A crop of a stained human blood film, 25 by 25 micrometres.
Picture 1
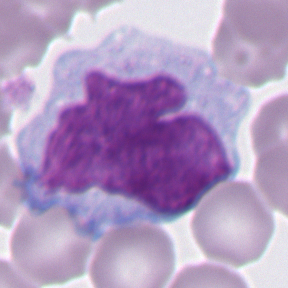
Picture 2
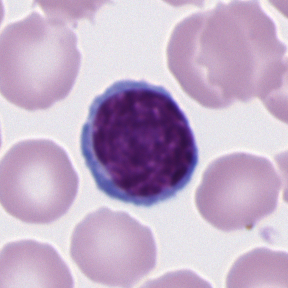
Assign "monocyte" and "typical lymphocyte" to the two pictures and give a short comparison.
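Picture 1: monocyte. Picture 2: typical lymphocyte. Outline: monocyte irregular, with a wavy, scalloped edge; lymphocyte roughly round, edge mostly smooth. Nucleus: in the monocyte, nearer the lower edge of the cell than the upper; in the lymphocyte, round, with no indentation or lobes.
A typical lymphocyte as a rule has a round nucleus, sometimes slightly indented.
Lymphocyte chromatin: dark purple, coarsely clumped. Nucleoli: none distinct in the monocyte, none in the lymphocyte.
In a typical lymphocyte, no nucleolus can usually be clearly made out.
Cytoplasm: monocyte pale blue-grey, no coarse granules; lymphocyte a narrow blue rim around the nucleus, no granules.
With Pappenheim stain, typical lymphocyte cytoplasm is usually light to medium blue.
Lymphocyte size: cell about 11 micrometres across, nucleus about 9 micrometres across. Red cells press against the monocyte's lower right edge.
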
